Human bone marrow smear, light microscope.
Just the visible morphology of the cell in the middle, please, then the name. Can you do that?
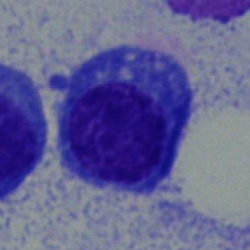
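The cell has a roughly round outline and deep blue cytoplasm in which no granules are visible. A small round blue bleb projects from its upper left edge. The cell is a plasma cell.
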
